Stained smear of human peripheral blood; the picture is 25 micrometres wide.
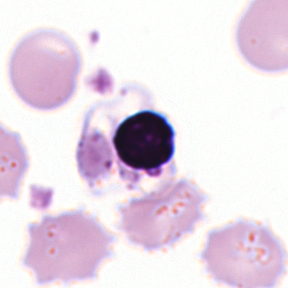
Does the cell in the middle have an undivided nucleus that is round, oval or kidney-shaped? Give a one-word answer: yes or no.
Yes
